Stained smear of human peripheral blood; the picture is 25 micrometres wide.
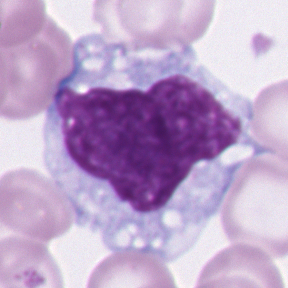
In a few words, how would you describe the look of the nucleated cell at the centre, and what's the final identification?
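The nucleus stains a deep purple, and its chromatin is finely textured and lacy, without coarse dark clumps. Abundant pale grey-blue cytoplasm surrounds it, holding several small clear vacuoles. This is a monocyte.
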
